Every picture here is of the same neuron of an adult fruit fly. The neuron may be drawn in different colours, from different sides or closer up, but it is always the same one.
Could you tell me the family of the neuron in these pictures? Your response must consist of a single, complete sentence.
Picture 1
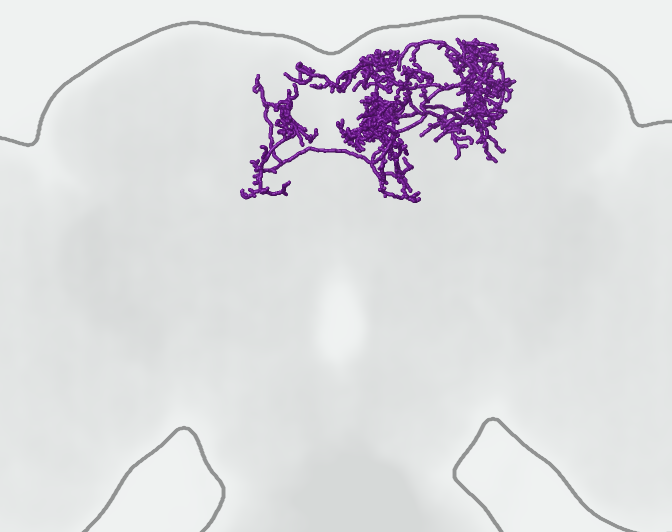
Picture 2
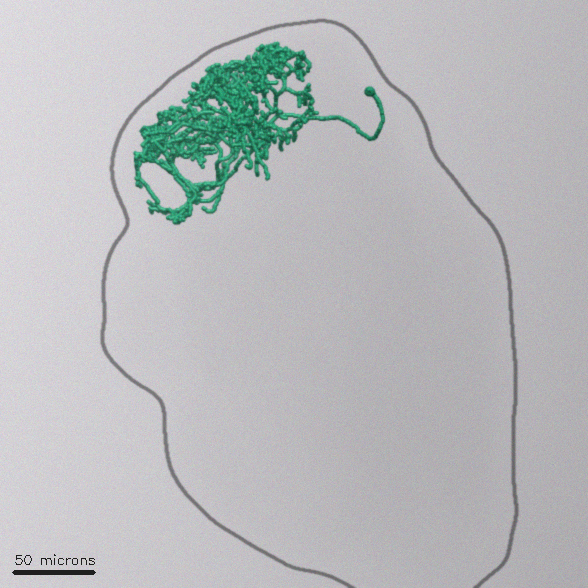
The neuron is a member of the hemilineage DL2_dorsal family.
